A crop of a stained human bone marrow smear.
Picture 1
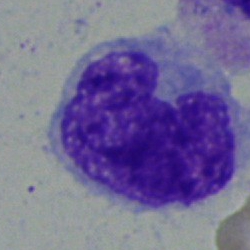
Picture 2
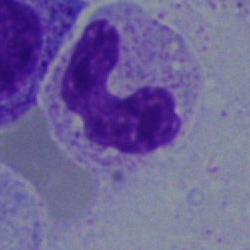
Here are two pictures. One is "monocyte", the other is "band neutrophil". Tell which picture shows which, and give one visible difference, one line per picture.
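The cell in picture 1 is a monocyte. The nucleus fills most of the cell.
The cell in picture 2 is a band neutrophil. The cytoplasm is plentiful and pale lilac-grey.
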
